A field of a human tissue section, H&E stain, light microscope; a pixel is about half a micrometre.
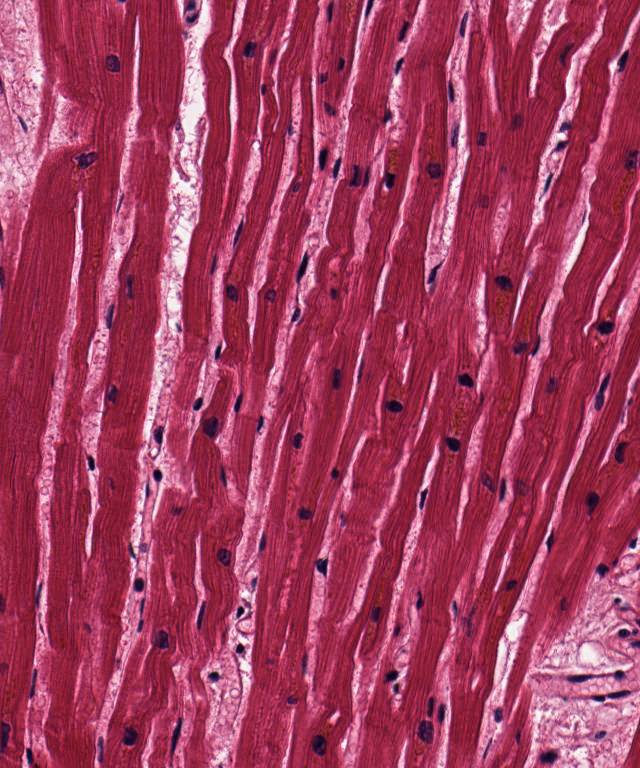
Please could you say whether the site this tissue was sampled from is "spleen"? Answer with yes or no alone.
no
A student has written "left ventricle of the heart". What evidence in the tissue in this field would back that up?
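Taking this as the left ventricle of the heart, the first thing I check is the fibres, and several of them do split and merge with their neighbours into a branching network.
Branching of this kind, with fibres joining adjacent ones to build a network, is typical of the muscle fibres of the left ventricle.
So that part sits well with the name. Beyond that, I simply note what else is there: the muscle fibres have oval nuclei lying in the centre of the fibre, the cytoplasm is deep pink-red with fine lengthwise myofibril lines, and small yellow-brown granules lie at the ends of some of those central nuclei.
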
